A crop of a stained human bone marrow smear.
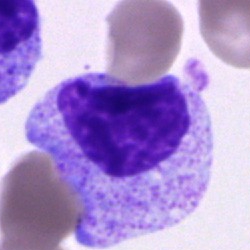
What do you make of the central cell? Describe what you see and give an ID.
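A broad, irregular nucleus, wider than it is tall, lies in the upper part of the cell, with more cytoplasm below it. Its chromatin is dark purple and coarsely clumped, with paler streaks. Many fine purple granules are scattered throughout the cytoplasm. The cell is a myelocyte.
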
